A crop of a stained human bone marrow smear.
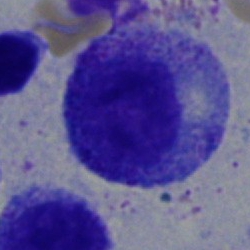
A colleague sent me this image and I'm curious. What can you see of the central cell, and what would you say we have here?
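Round in outline, the cell has a pale area in its cytoplasm just to the right of the nucleus. Fine purple granules are scattered through the cytoplasm, and no vacuoles are seen there. The cell shown is a myelocyte.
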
